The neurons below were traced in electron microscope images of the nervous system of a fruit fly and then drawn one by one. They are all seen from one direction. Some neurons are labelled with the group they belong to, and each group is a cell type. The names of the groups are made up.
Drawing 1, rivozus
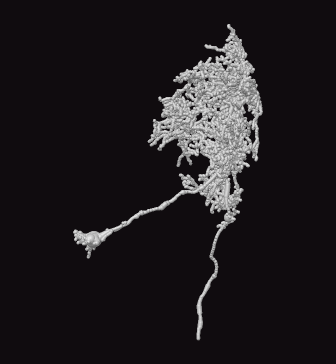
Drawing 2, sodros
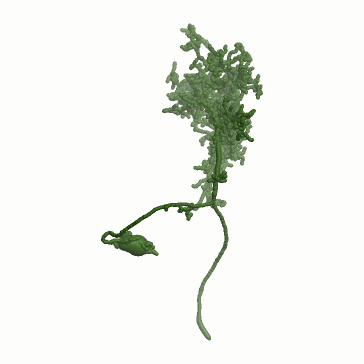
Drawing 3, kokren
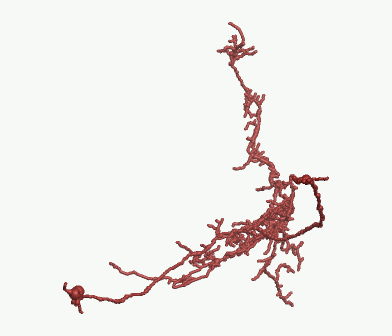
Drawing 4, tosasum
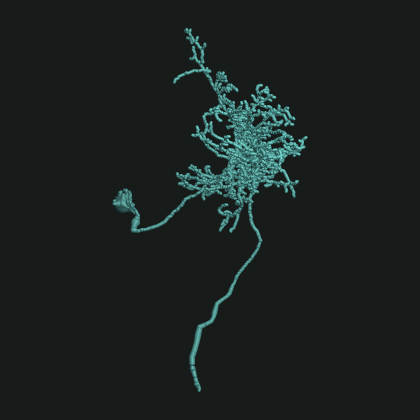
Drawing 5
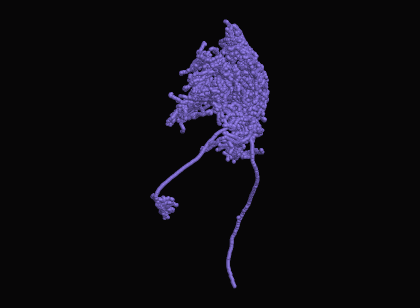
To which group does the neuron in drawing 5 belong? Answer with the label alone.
rivozus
